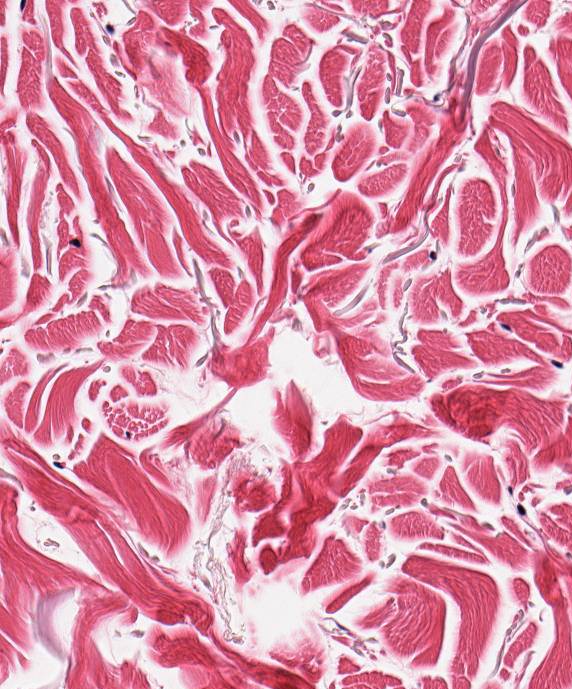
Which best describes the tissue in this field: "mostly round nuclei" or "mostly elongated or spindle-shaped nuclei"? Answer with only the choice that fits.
Mostly elongated or spindle-shaped nuclei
